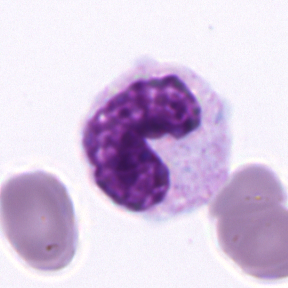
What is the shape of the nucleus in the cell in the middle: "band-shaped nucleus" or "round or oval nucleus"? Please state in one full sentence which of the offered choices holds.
The cell carries a nucleus shaped as a curved band without separate lobes.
